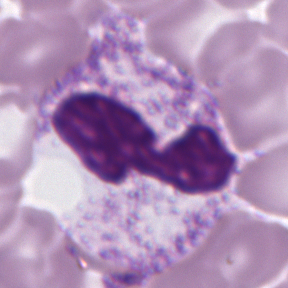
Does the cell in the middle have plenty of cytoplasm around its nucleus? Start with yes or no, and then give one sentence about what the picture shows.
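Yes. The cytoplasm is abundant and very pale.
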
